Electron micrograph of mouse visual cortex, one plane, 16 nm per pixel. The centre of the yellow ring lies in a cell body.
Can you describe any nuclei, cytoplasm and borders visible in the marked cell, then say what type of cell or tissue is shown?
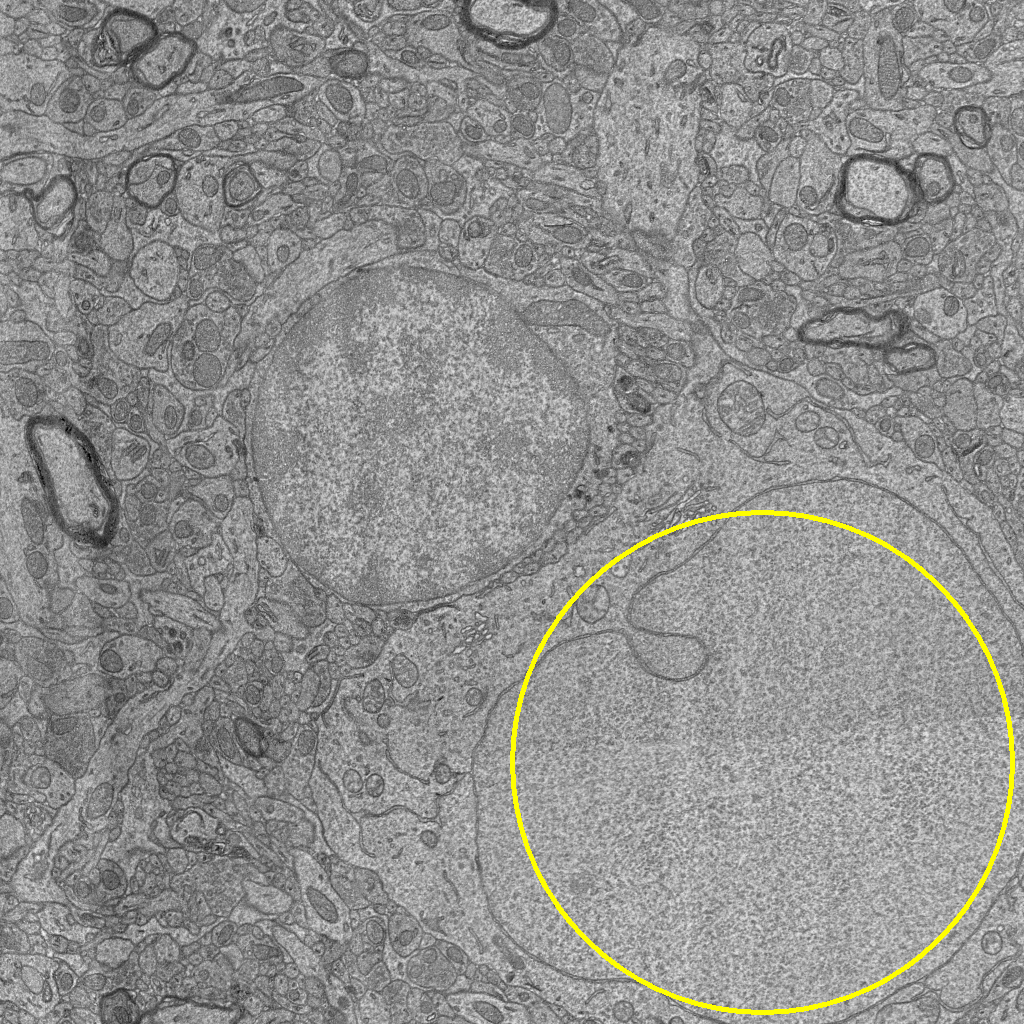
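Most of the ring holds one large, pale, rounded nucleus. At its upper left the envelope makes a narrow loop-shaped fold. Chromatin looks finely granular and even, with no dense band under the envelope. I see no nucleolus in this plane. So: excitatory neuron.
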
